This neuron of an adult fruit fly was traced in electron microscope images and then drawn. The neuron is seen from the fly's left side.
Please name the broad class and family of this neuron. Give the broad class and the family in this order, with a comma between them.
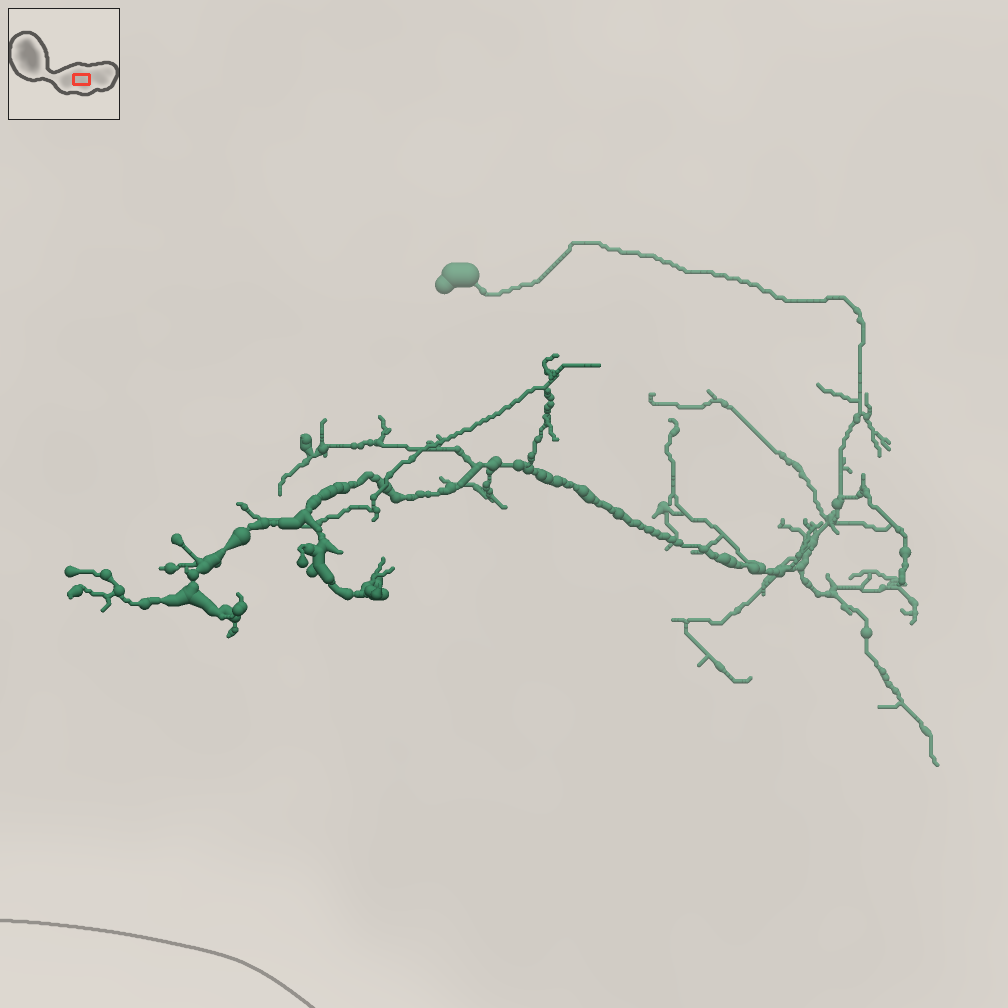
nerve-cord intrinsic neuron, hemilineage 19A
